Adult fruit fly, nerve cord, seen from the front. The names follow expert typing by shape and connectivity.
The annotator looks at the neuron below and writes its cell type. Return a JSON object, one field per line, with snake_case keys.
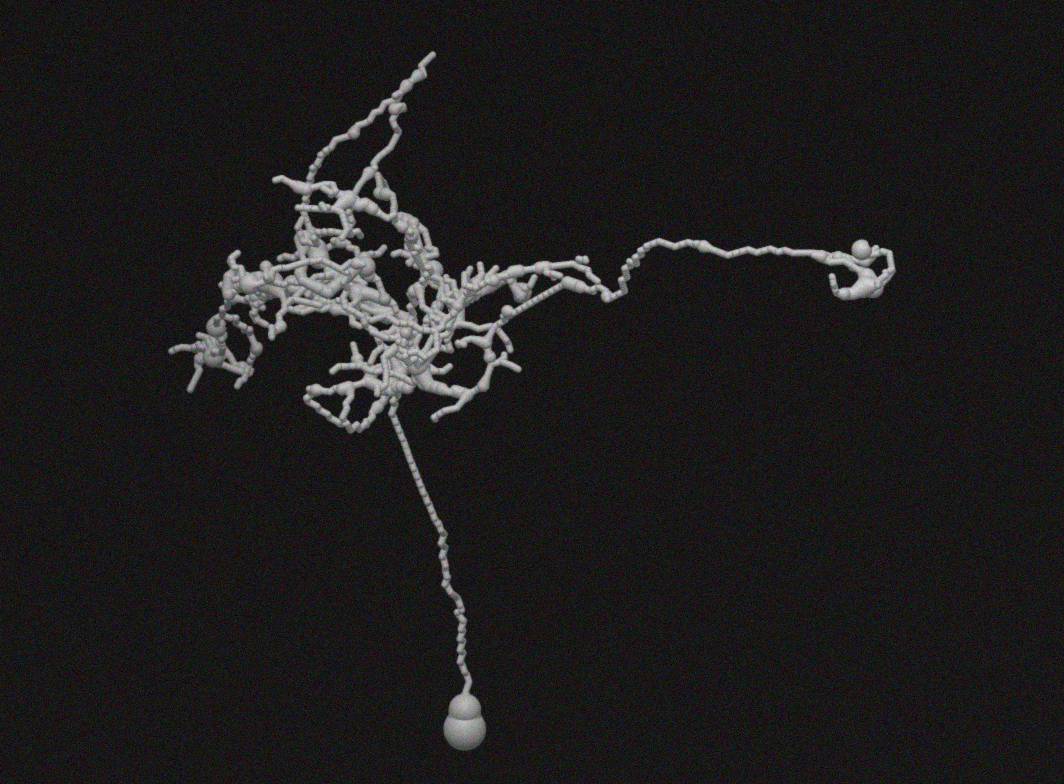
{
 "cell_type": "IN10B059"
}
